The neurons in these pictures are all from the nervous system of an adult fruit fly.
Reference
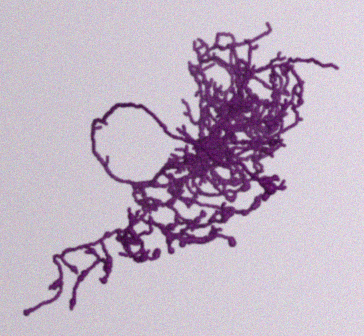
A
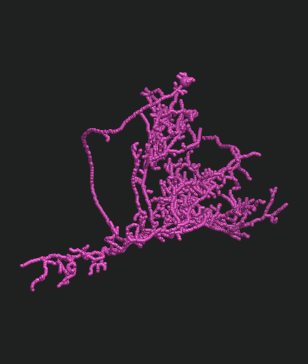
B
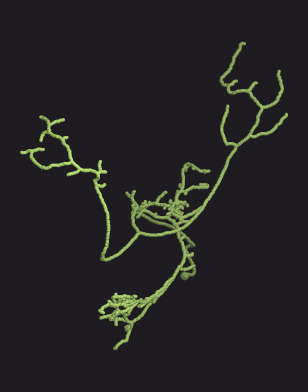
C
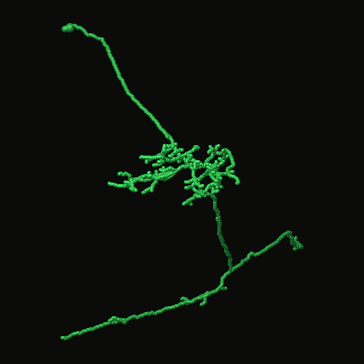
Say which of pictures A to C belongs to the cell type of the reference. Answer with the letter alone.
A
